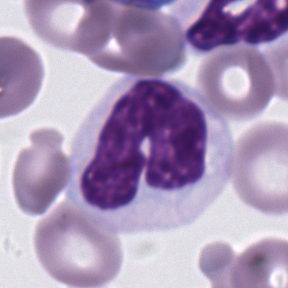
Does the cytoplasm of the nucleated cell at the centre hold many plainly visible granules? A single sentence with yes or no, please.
No, the cytoplasm of the cell shows no visible granules.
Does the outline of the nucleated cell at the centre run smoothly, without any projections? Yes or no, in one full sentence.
Yes, in outline this cell is smooth rather than rough.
